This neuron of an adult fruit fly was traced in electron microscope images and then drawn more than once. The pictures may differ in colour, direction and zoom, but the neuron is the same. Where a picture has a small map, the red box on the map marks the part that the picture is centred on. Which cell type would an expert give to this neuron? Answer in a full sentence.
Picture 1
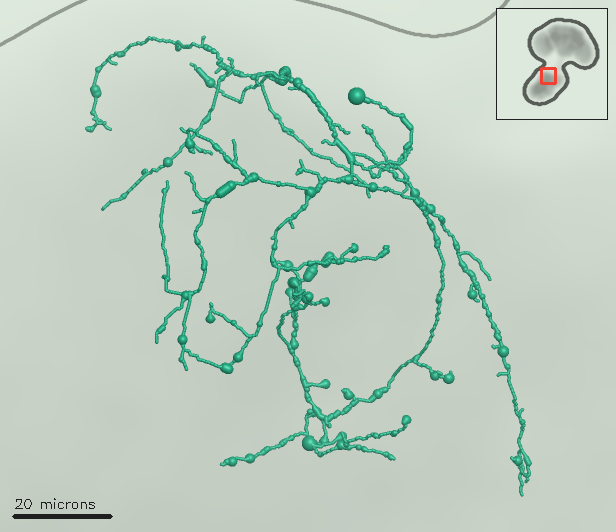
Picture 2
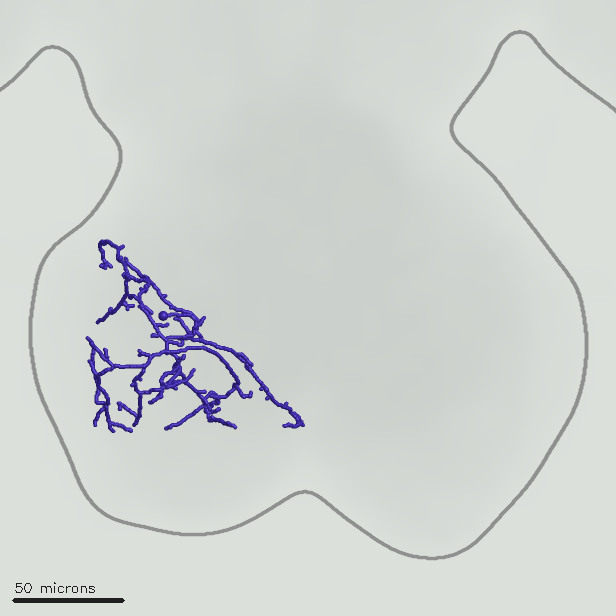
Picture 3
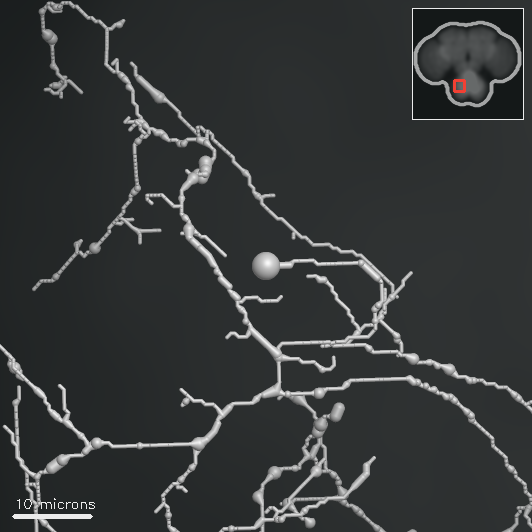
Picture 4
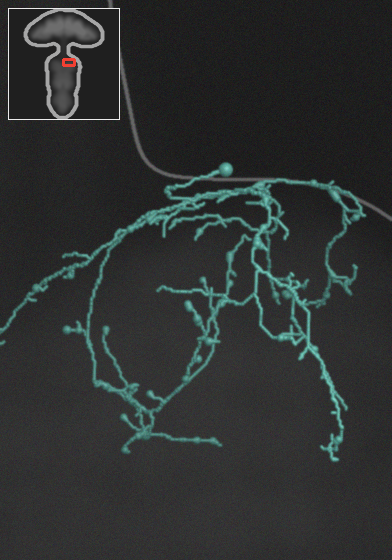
The cell type is IN09A069.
